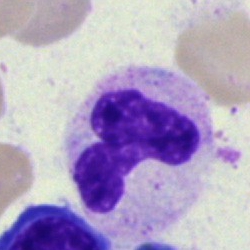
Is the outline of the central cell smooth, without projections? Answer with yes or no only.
Yes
